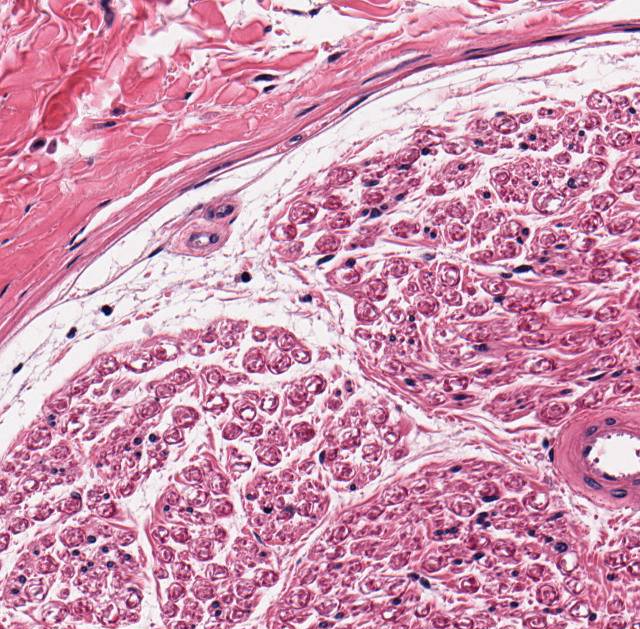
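Tibial nerve. Rounded bundles of nerve fibres, cut in cross-section, fill most of the lower and right field. Each fibre is a small ring: central pink axon, pale halo. Flattened cells with elongated nuclei bound each bundle in a thin layer. At the right edge: small vessel, thick pink muscular wall, open lumen.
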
